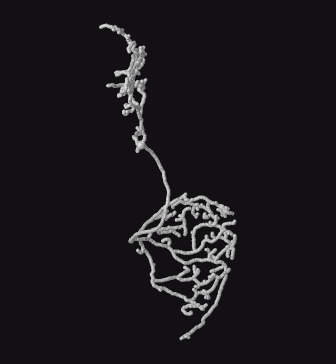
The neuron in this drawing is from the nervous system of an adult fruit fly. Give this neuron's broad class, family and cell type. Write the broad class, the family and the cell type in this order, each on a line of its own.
visual centrifugal neuron
hemilineage SMPp&v1_ventral
MeVC27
